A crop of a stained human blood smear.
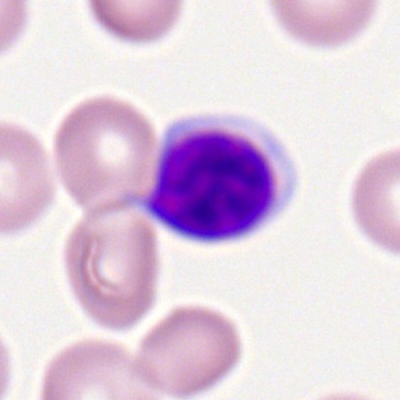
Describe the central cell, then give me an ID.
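Look at that chromatin: dense, dark purple, in coarse clumps. No nucleoli show up in the nucleus. The cytoplasm is just a scant pale blue rim, widest on the upper right, and it has no vacuoles. So that's a lymphocyte.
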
